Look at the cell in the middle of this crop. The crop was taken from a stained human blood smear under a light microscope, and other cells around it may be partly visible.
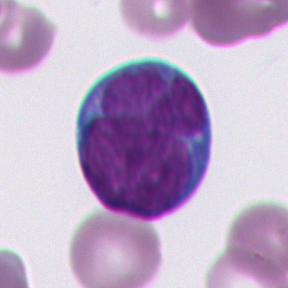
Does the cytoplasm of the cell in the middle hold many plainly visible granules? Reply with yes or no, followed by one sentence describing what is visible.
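No. No granules are seen in the cytoplasm.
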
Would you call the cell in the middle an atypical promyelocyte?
no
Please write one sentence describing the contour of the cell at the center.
Smooth edges only, with no spikes, blebs, or other projections.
